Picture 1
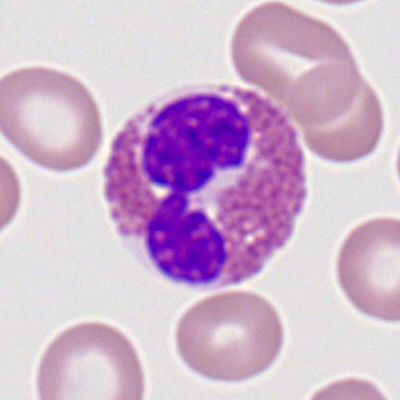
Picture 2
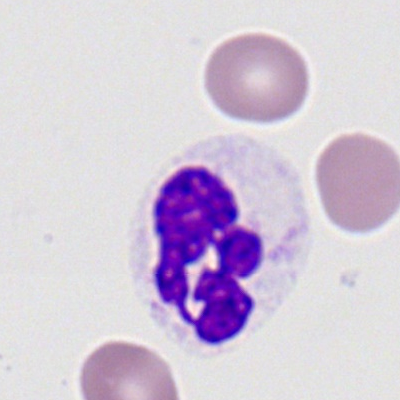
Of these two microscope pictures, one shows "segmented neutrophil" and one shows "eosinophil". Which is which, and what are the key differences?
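The eosinophil's in picture 1, the segmented neutrophil in picture 2. The quickest difference is the granules: picture 1 is packed with coarse, round, orange-pink ones, while picture 2 has fine, faint lilac ones in abundant, pale pinkish-lilac cytoplasm.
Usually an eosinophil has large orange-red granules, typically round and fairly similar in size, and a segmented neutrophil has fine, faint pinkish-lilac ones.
In picture 1 most of the granule-filled cytoplasm sits to the right of the nucleus, with a small pale area of few granules between the two nuclear lobes. Those two lobes are joined by a narrow connection.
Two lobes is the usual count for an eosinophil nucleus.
The outlines differ a little: round and smooth in picture 1, roughly oval and smooth in picture 2.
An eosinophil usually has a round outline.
Chromatin is dark purple and coarsely clumped in both, and no nucleoli show in picture 2. Red cells lie near the cell in picture 2, but none overlaps it.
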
